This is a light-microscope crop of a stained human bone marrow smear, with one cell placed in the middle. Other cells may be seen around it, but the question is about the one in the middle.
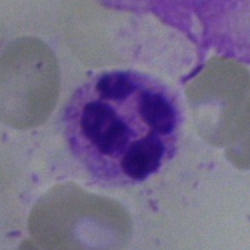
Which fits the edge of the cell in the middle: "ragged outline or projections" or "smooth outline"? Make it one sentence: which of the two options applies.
The cell has an even edge, with no ragged parts or projections.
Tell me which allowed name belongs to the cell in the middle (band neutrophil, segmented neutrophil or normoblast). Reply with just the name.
segmented neutrophil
